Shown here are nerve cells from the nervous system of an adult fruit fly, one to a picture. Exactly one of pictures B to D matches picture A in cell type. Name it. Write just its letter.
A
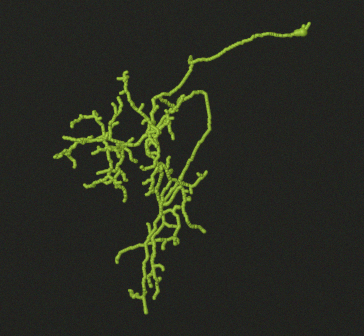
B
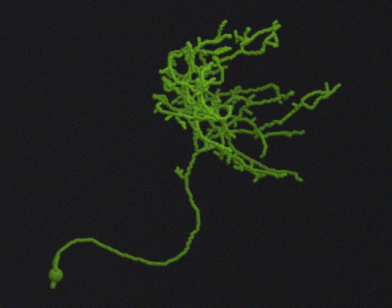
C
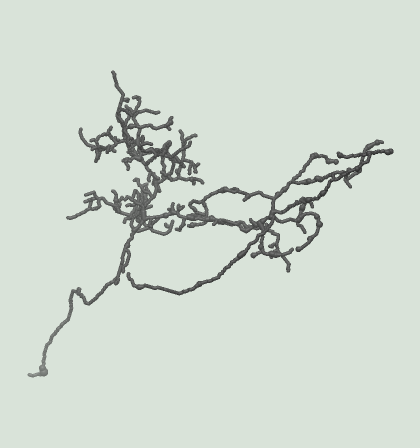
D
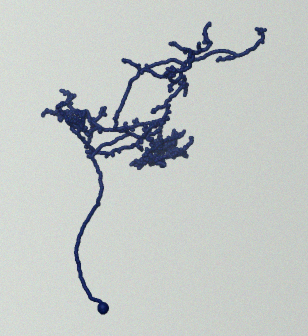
C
